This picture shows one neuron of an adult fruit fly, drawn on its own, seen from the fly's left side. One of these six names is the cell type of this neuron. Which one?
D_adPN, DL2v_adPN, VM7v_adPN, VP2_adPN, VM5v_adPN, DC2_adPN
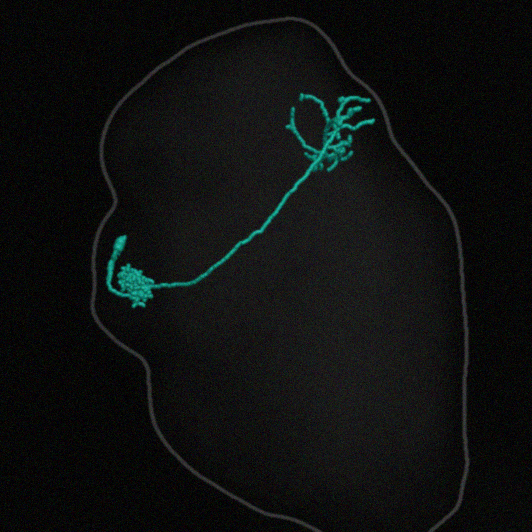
DC2_adPN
